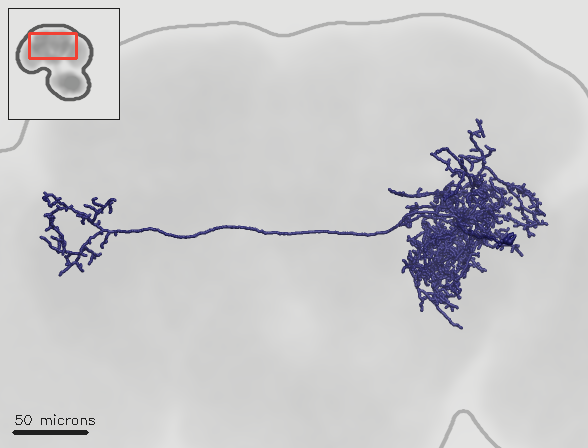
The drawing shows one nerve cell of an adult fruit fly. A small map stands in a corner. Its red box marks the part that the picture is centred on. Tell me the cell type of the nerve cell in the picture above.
AVLP577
